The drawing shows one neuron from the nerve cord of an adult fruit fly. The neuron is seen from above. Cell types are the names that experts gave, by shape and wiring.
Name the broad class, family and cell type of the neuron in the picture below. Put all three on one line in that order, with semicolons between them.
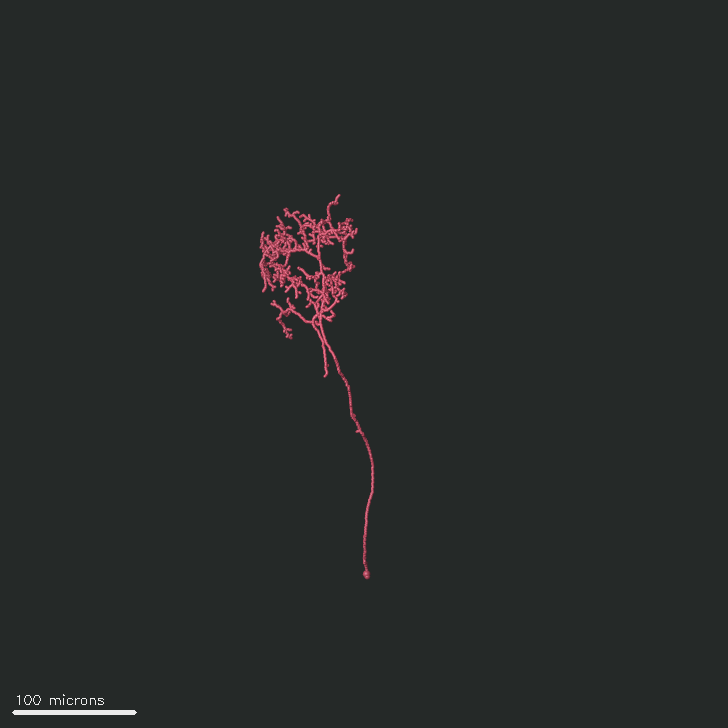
nerve-cord intrinsic neuron; hemilineage 06B; IN06B047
